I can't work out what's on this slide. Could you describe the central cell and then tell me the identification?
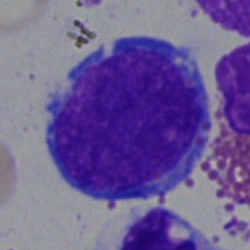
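Let me see: the outline is roughly round. The cytoplasm is a deep blue, and I can't find any granules in it. Up at the upper left, the cytoplasmic edge looks ragged and frayed. Putting that together, this is a blast.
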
